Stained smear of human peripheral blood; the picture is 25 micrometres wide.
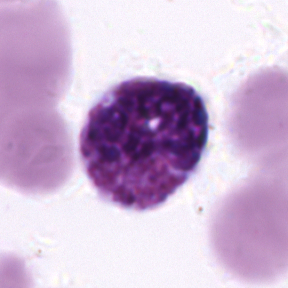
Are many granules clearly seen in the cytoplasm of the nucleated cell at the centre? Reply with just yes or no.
Yes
